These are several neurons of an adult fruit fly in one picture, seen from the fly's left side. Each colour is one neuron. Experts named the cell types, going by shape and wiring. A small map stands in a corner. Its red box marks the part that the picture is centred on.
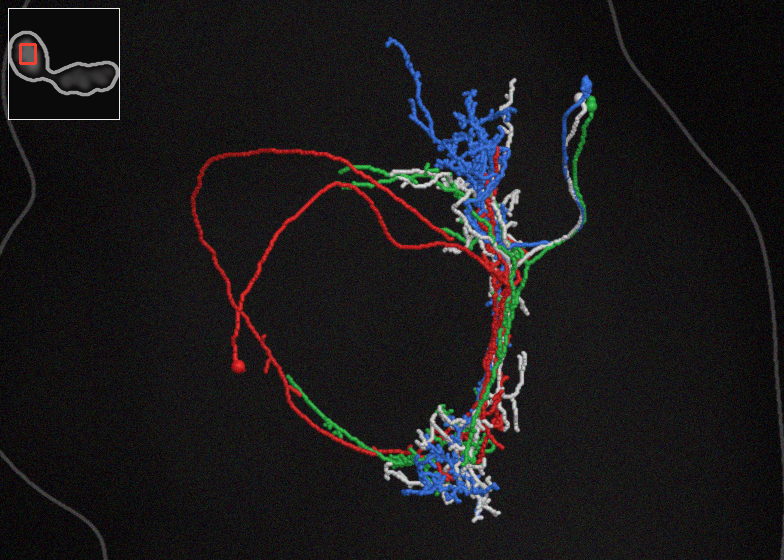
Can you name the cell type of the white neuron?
WEDPN6B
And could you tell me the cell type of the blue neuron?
WEDPN6A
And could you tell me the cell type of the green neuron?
WEDPN6C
